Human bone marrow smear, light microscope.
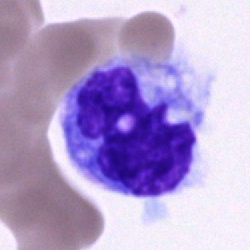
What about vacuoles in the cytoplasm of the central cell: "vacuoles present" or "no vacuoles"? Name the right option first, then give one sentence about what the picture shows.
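Vacuoles present. The cytoplasm at the upper right looks foamy with several small clear spaces.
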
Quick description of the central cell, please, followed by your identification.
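The outline's roughly round, though uneven and ragged at the upper right. Its nucleus is irregular and folded, with a deep notch cutting in from the upper right. The pale blue cytoplasm is widest on that side and looks foamy there, with several small clear spaces. That's a monocyte.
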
